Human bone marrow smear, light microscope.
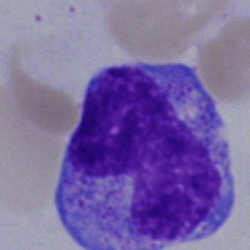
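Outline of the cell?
Broadly rounded, edge smooth.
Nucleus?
Large and irregular, with a squared-off notch at the lower left filled by cytoplasm.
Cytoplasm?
Pale blue-grey, mostly along the right side and in the lower left, with fine purple-red granules scattered through it.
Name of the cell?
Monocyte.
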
